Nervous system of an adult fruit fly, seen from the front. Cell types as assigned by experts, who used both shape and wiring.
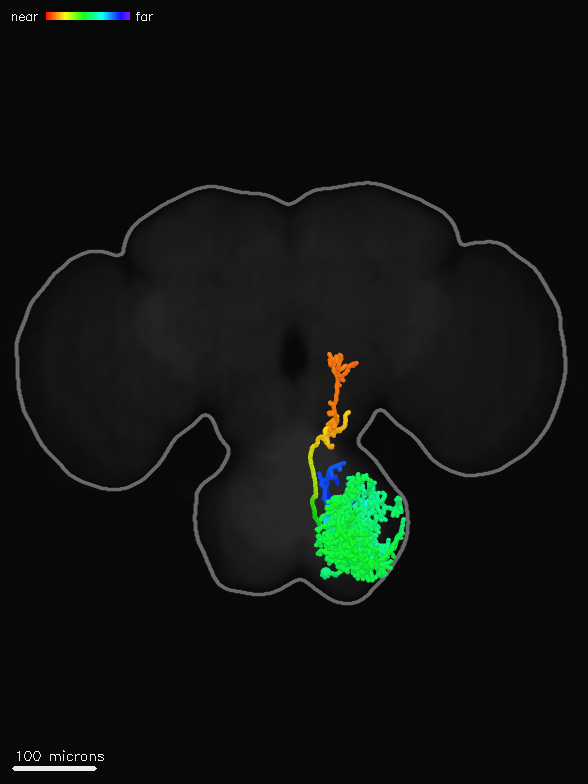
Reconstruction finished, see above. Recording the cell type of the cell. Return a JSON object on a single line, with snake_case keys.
{"cell_type": "AN04B001"}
